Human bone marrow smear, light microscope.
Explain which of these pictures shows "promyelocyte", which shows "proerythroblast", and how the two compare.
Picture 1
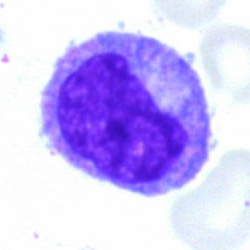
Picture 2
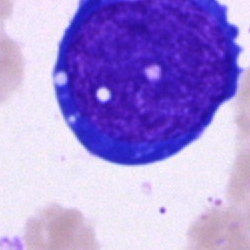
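Picture 1: promyelocyte. Picture 2: proerythroblast. Outline: picture 1 round to slightly oval; picture 2 with small rounded bumps on its upper right margin. Nucleus: picture 1 kidney-shaped, indented on the upper right, set toward the left so that more cytoplasm lies on the right. Chromatin: picture 2 fine and evenly stippled, without coarse dark clumps. Cytoplasm: picture 1 has fine pinkish-purple granules scattered through it; picture 2 is a deep blue rim, widest along the lower side. Picture 2 also has small round white clear spots at the left side of the cell.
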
